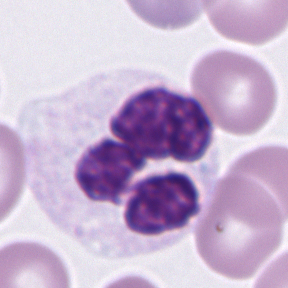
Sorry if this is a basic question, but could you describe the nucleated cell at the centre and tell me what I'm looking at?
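On shape, the cell outline is roughly round. On the nucleus, it is split into three separate lobes, and its chromatin is coarsely clumped and stains dark purple. On the cytoplasm, it holds fine, faint lilac granules. This cell is a segmented neutrophil.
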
